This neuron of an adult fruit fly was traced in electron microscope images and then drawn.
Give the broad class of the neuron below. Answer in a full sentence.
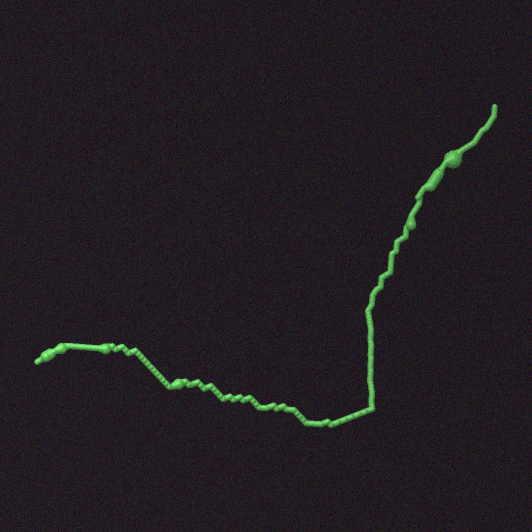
The broad class is sensory neuron entering the nerve cord.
